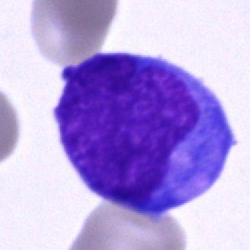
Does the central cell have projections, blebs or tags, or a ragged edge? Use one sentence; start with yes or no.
Yes, the edge of this cell is rough, not smooth.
